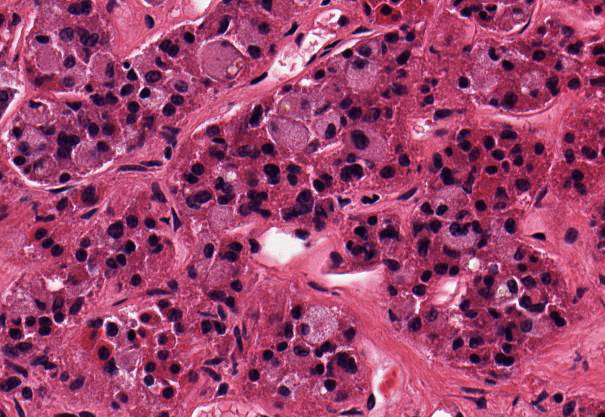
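Pituitary. What I see first are rounded nests and cords of cells, separated by thin pink fibrous bands that cross the whole field. Many of these cells have granular cytoplasm staining a deep pink-red. Looking into the bands, I find thin, elongated spindle-shaped nuclei. Nowhere do the cells form glands or tubules with central lumens.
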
